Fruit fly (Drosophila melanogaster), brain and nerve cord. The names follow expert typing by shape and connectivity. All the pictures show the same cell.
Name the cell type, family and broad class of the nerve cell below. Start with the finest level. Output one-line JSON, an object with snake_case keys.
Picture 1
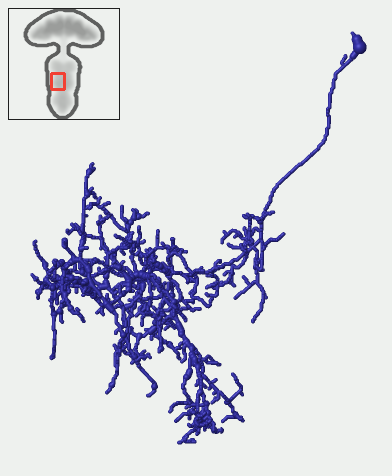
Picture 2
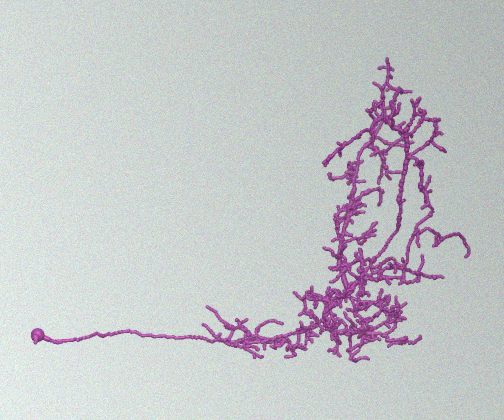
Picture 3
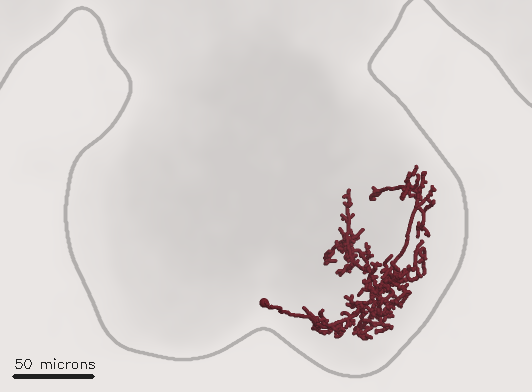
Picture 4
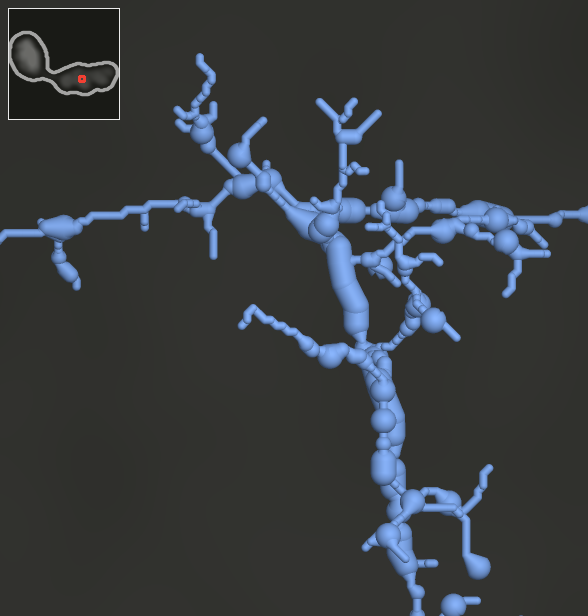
{"cell_type": "IN13B024", "family": "hemilineage 13B", "broad_class": "nerve-cord intrinsic neuron"}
